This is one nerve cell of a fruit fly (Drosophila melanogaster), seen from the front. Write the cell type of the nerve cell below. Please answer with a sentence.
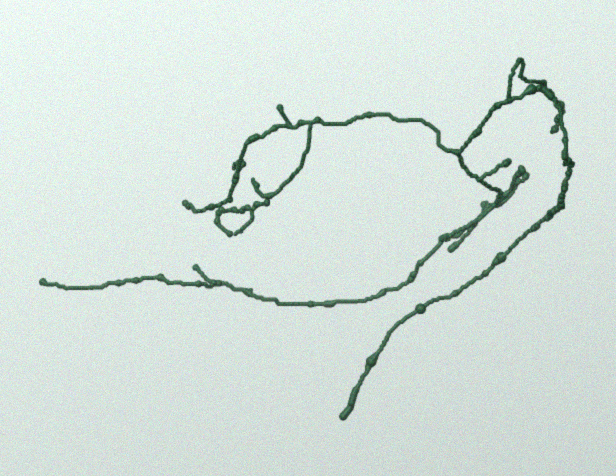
The cell type is GNG654.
